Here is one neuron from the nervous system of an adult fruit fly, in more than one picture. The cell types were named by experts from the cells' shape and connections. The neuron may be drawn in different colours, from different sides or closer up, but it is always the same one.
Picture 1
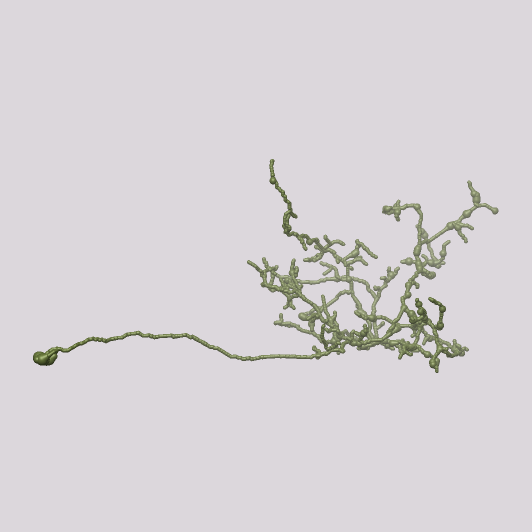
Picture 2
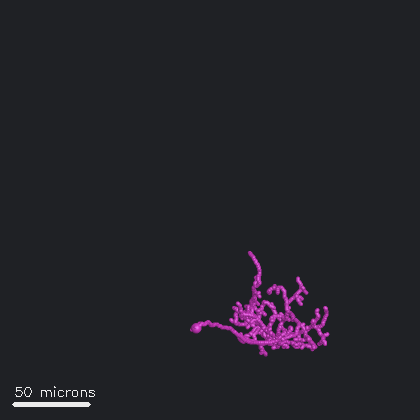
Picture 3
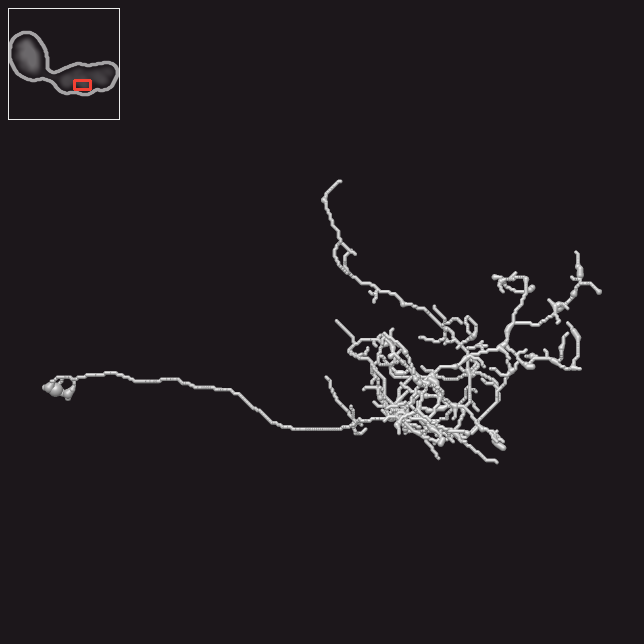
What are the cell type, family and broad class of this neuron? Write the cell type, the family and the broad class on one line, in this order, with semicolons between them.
IN13B042; hemilineage 13B; nerve-cord intrinsic neuron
